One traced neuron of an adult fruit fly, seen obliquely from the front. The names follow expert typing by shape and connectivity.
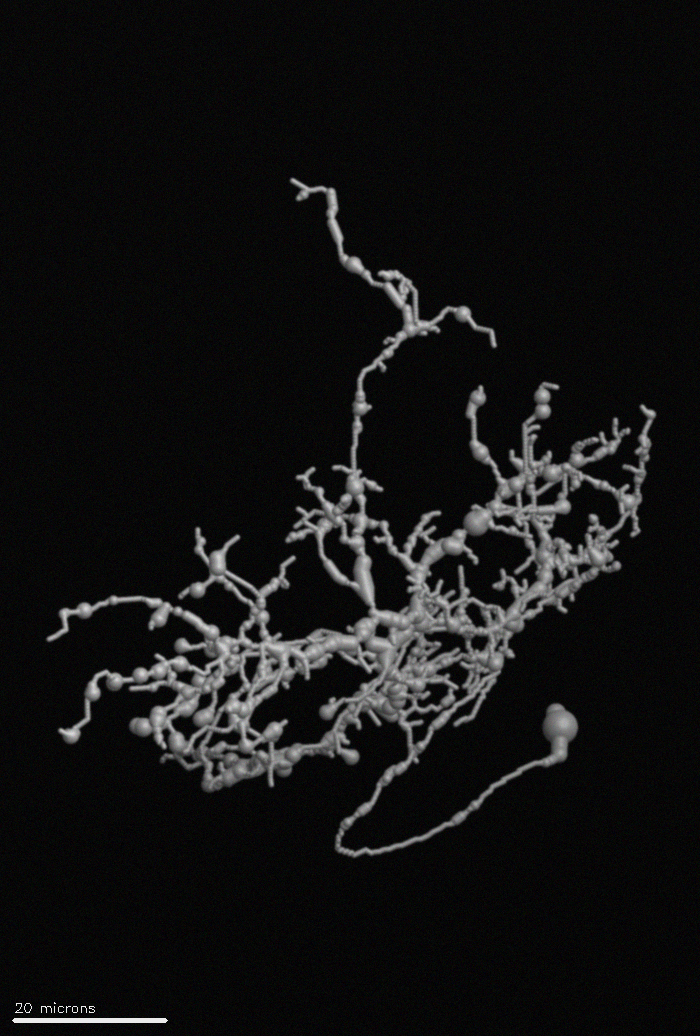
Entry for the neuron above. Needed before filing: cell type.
CB1948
